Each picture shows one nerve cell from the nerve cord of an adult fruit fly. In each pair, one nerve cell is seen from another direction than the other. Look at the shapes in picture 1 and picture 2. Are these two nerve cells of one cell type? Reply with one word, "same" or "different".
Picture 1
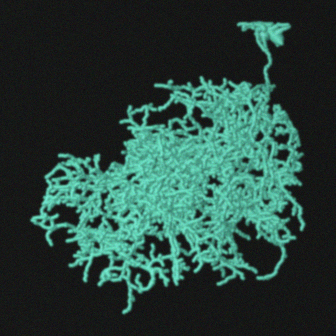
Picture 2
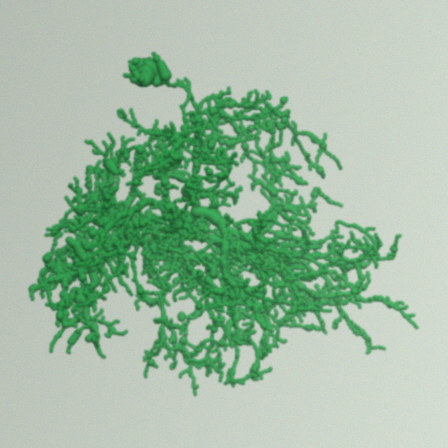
same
